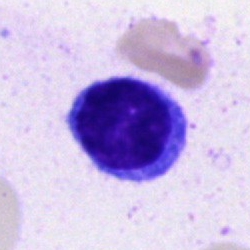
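Lymphocyte in a stained human bone marrow smear. Outline round to slightly oval, edge smooth. Chromatin dense and dark purple throughout the nucleus. Cytoplasm only a thin rim; no granules seen.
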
